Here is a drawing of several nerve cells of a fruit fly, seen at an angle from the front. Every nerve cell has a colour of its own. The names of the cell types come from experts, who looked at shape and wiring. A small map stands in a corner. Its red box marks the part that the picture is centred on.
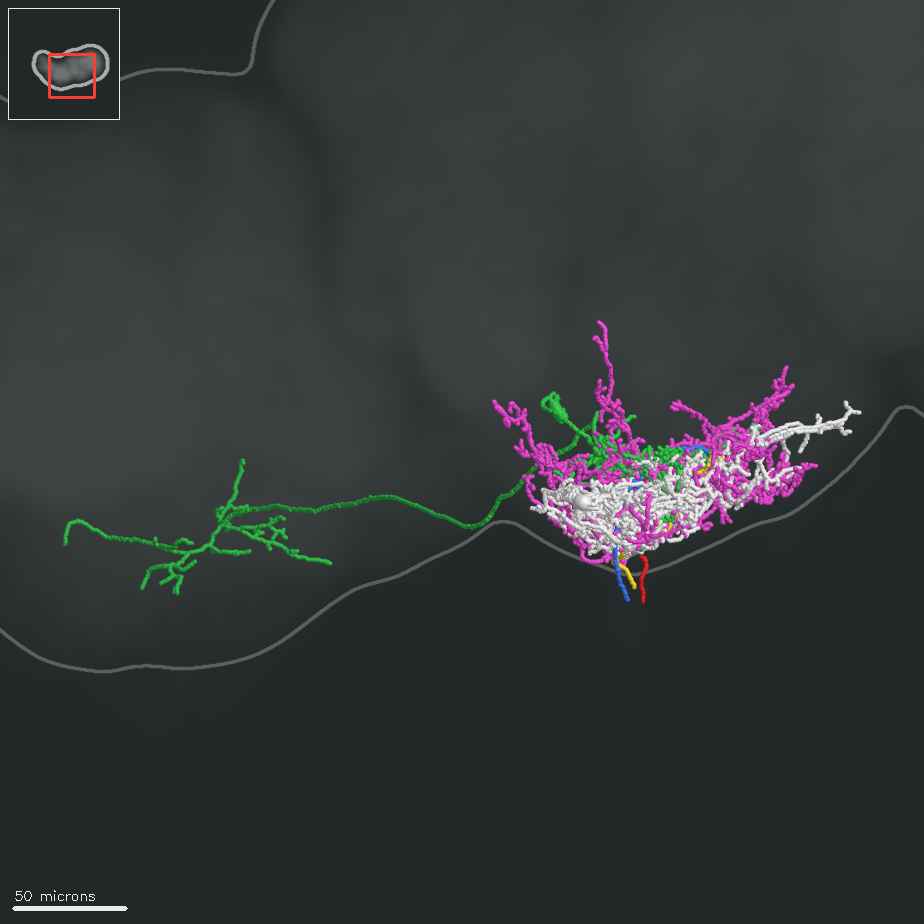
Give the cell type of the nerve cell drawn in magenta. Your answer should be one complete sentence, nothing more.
This nerve cell is assigned to the cell type GNG511.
